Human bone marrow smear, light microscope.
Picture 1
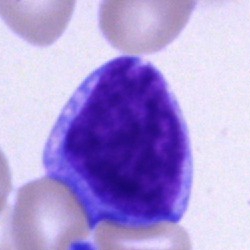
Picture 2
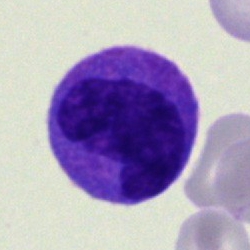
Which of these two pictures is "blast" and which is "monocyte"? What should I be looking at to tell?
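Picture 1: blast. Picture 2: monocyte.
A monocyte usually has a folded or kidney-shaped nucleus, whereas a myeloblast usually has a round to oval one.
Nucleus, picture 2: indented, notch opening toward the lower left, in keeping with the monocyte.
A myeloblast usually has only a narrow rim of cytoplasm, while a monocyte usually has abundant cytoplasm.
Cytoplasm rim: picture 1 narrow, the nucleus filling most of the cell, the rim widest along the lower left edge; picture 2 a moderate rim surrounding the nucleus. Cytoplasm colour: deep blue in picture 1, lilac-purple in picture 2. Outline: picture 1 roughly triangular, narrowing toward the top; picture 2 round and smooth. Chromatin, picture 2: dark purple, partly clumped.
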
